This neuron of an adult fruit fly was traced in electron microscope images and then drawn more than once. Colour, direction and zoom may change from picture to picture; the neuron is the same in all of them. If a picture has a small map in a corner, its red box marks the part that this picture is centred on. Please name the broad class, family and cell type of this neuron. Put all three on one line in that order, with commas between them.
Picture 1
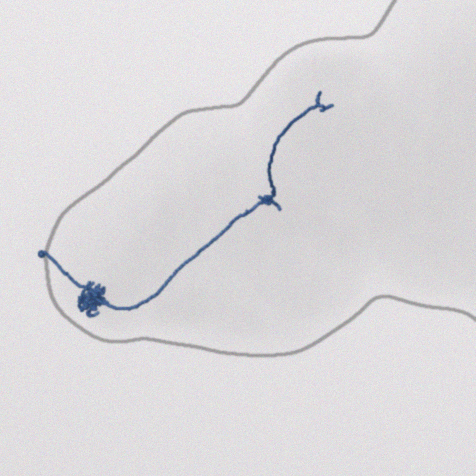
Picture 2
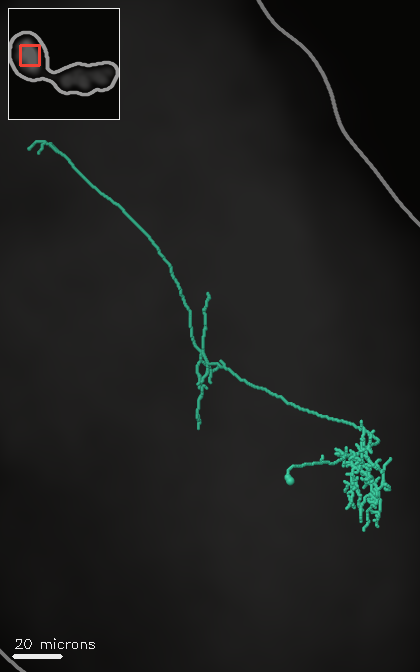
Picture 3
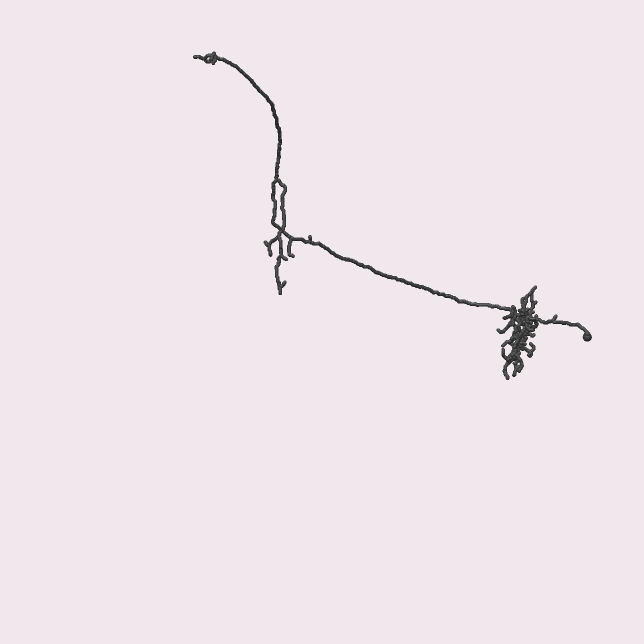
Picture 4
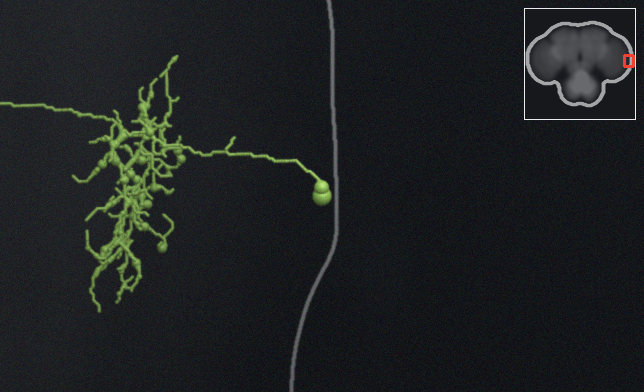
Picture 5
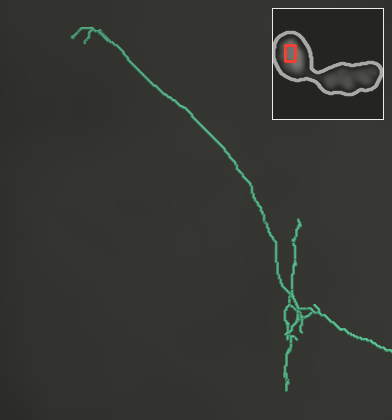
visual projection neuron, MeTu, MeTu4a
